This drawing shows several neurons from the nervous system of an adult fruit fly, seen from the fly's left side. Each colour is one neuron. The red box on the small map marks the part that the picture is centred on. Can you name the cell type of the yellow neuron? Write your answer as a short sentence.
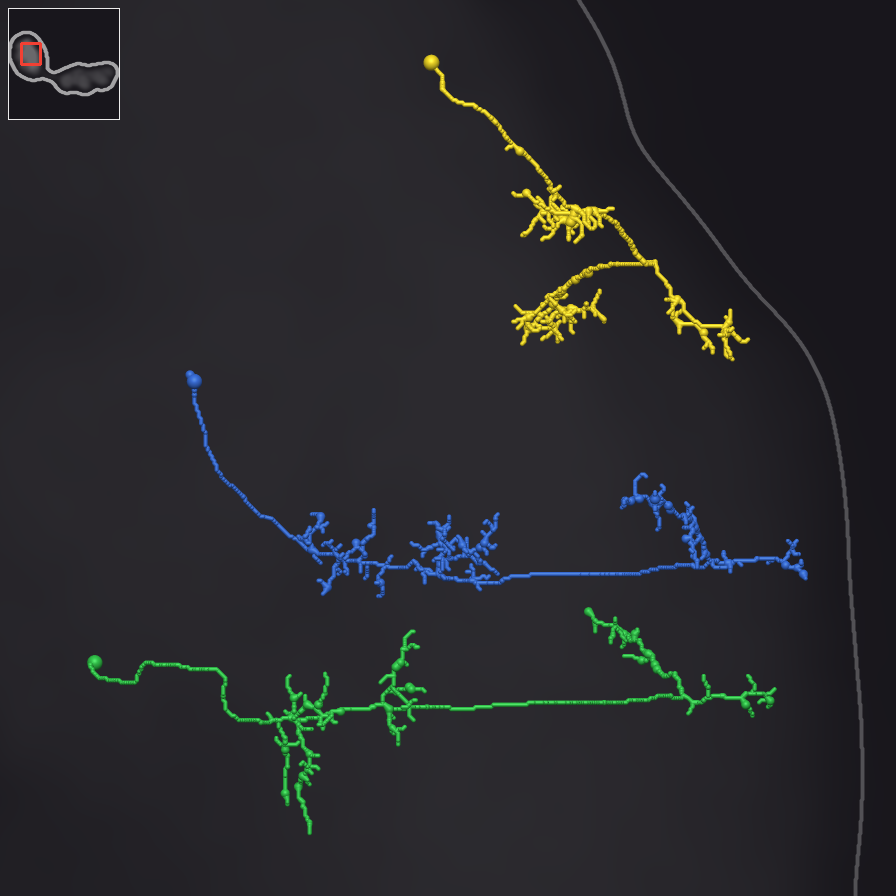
The cell type is TmY17.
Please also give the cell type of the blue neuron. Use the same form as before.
The cell type is TmY5a.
